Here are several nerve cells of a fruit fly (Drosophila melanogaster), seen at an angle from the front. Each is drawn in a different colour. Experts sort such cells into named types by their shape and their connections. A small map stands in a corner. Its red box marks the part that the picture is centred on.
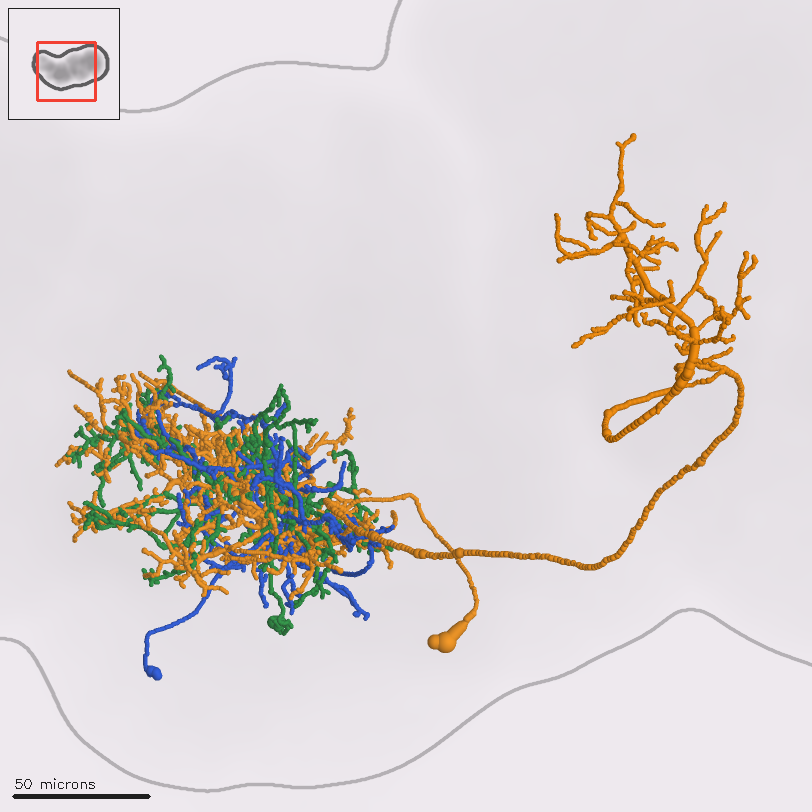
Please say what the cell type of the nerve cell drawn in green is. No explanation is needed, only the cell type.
IN00A035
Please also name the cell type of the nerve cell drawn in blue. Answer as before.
IN05B080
